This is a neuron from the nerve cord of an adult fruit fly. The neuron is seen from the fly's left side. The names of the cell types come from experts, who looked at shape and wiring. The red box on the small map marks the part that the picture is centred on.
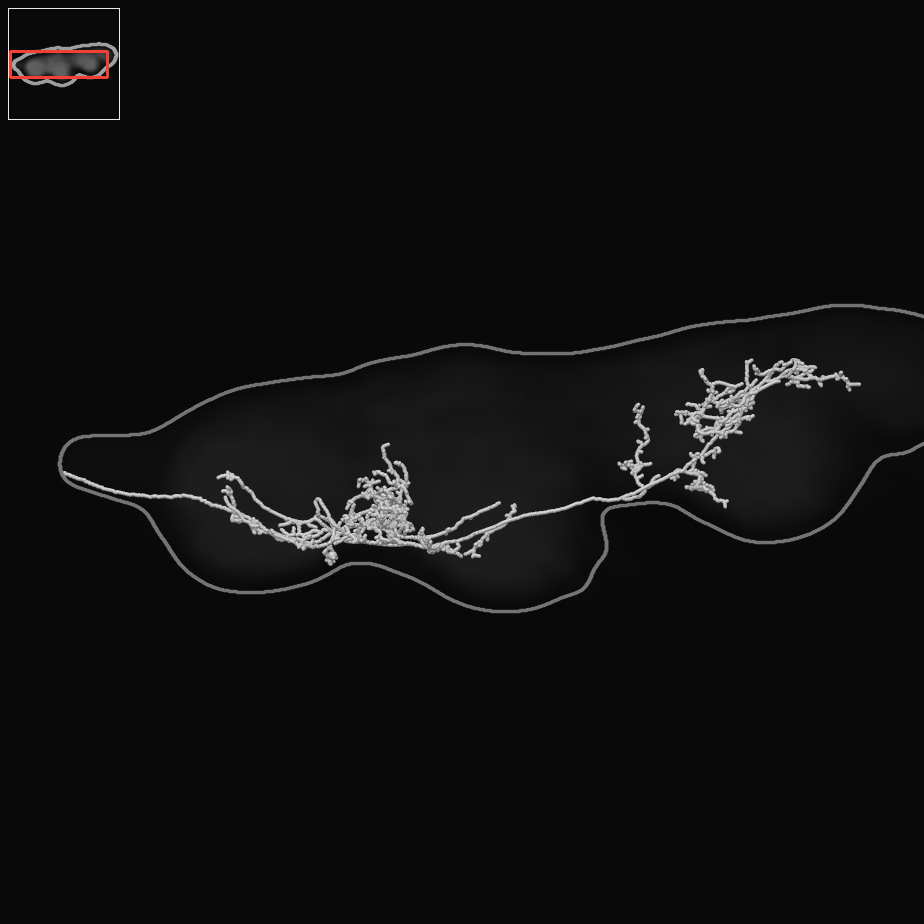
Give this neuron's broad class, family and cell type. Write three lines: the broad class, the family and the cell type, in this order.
ascending neuron
hemilineage 05B
AN05B040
